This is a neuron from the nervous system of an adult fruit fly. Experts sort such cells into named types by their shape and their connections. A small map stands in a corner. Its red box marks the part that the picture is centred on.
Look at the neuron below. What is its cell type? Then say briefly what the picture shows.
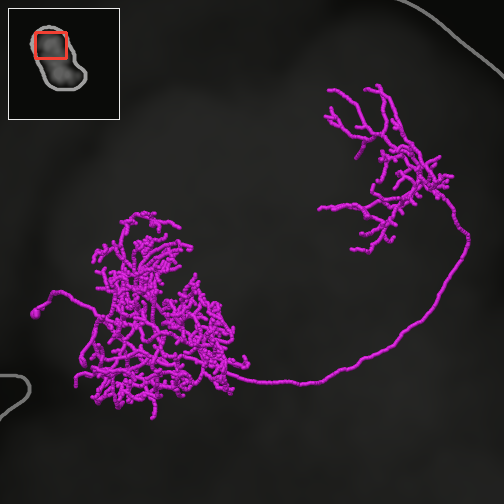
The cell type is M_lvPNm24. It is a central-brain intrinsic neuron. The cell body can be seen on the left of the picture. Dozens of branch ends can be seen.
